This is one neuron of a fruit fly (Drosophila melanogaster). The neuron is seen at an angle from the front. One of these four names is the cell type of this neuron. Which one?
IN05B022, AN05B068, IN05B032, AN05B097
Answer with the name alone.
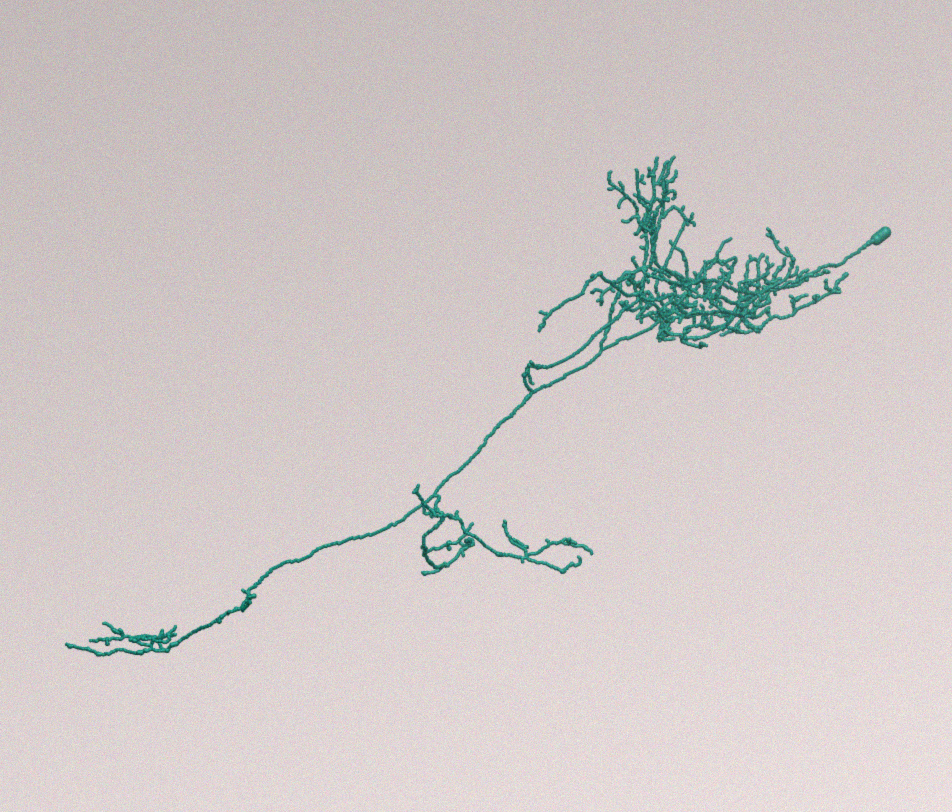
IN05B022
